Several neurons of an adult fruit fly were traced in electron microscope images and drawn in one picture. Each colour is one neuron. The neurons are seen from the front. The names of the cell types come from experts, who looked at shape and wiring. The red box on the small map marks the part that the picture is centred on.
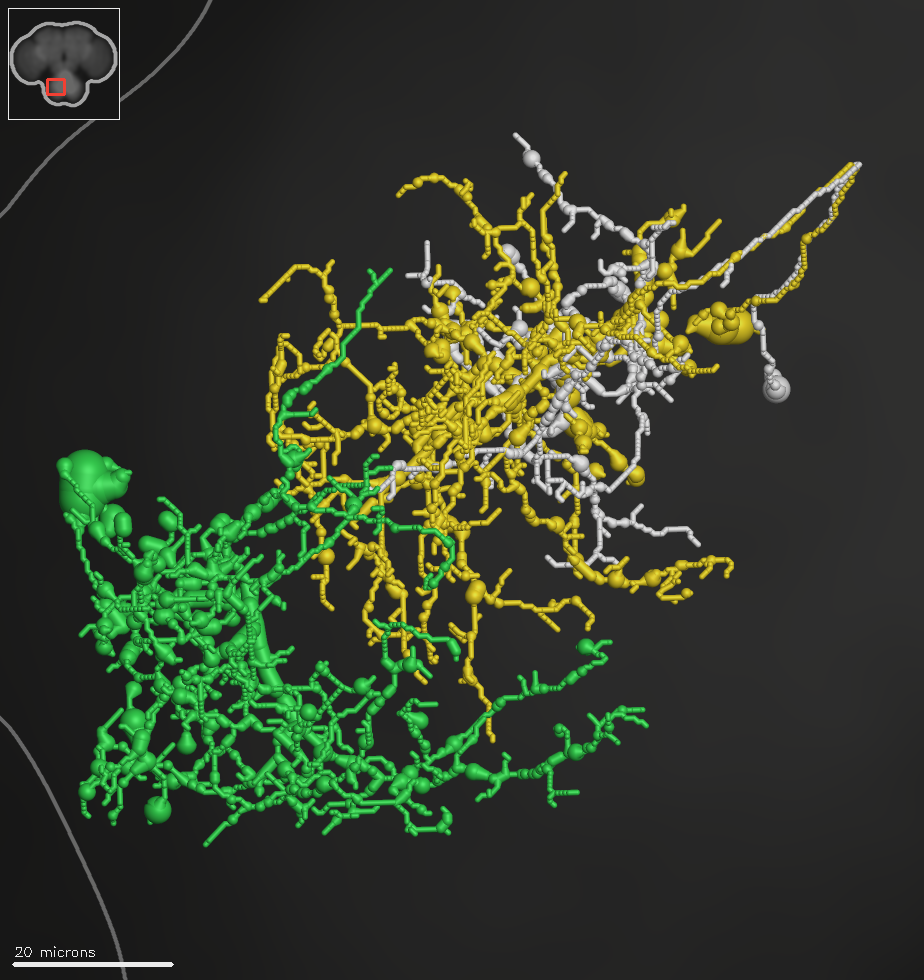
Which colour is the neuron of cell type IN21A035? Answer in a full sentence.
The colour is yellow.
